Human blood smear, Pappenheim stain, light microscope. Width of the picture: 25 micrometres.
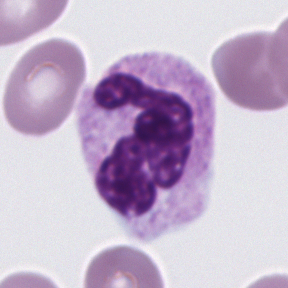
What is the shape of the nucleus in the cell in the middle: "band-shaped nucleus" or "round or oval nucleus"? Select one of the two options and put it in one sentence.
The cell carries a nucleus shaped as a curved band without separate lobes.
